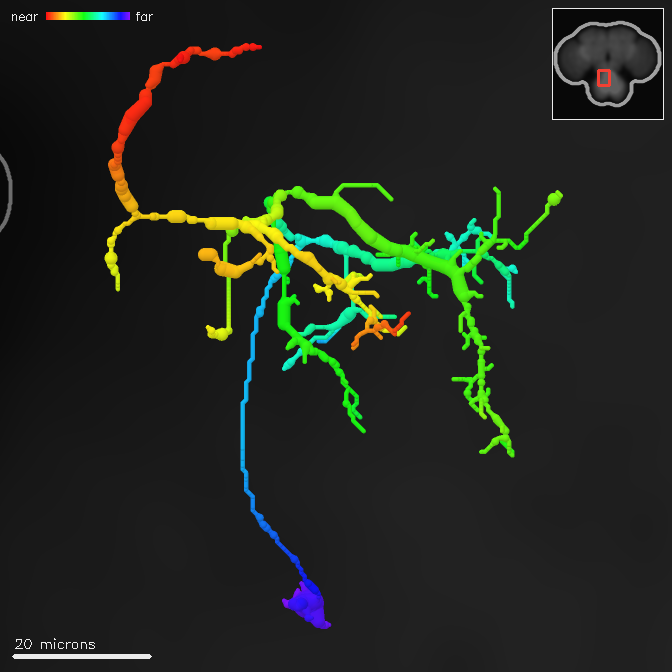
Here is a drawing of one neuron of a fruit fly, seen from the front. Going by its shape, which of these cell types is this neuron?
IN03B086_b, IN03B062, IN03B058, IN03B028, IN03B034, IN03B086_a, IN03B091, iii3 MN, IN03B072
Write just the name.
IN03B072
